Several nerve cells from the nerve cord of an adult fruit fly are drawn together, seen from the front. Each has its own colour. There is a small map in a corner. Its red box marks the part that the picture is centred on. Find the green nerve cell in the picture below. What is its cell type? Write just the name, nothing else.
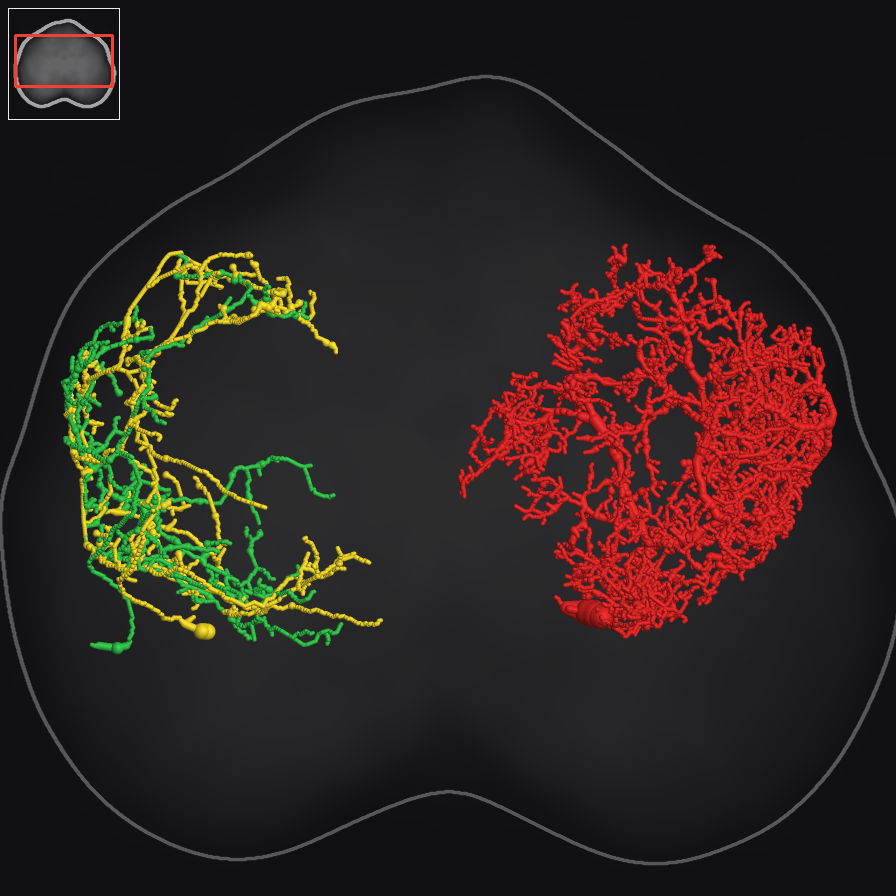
IN16B086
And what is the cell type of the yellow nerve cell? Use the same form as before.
IN16B054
